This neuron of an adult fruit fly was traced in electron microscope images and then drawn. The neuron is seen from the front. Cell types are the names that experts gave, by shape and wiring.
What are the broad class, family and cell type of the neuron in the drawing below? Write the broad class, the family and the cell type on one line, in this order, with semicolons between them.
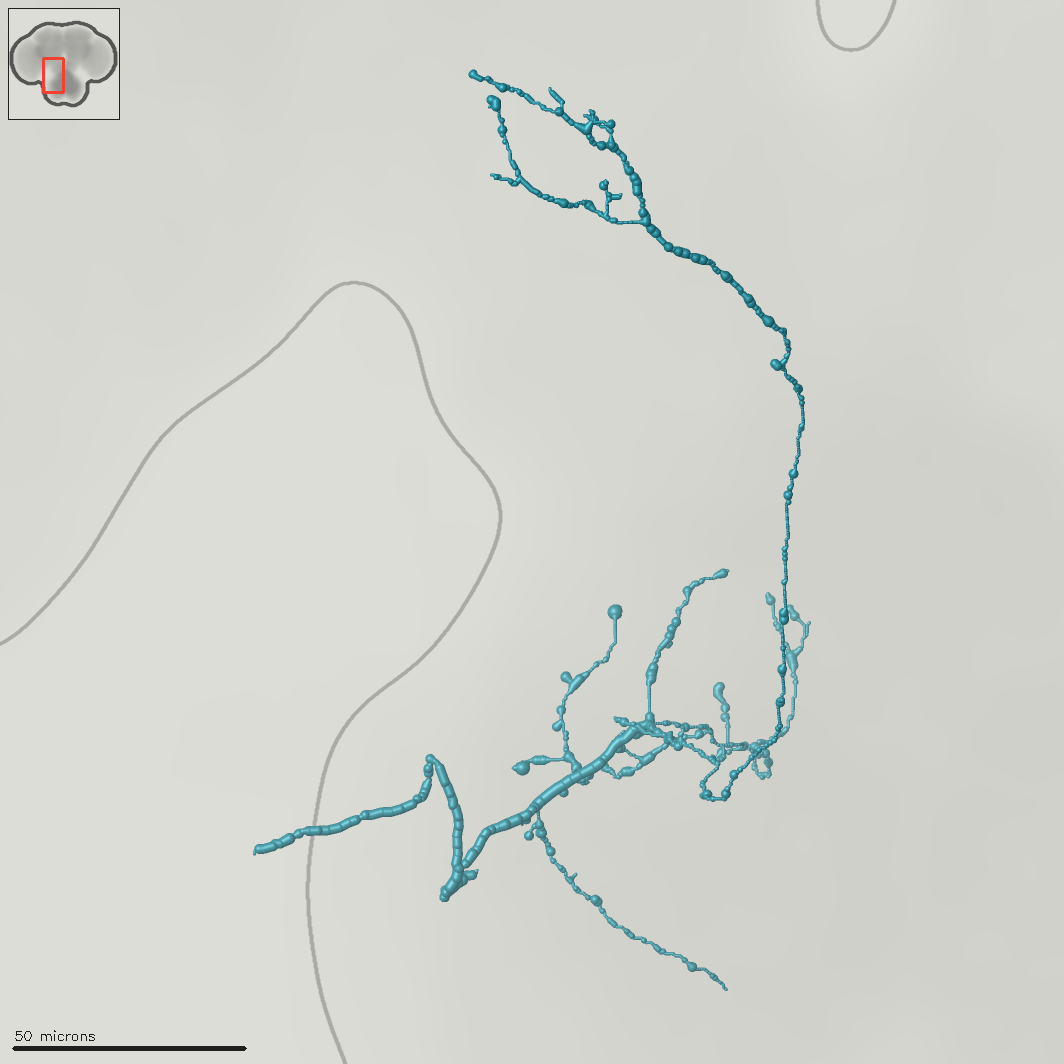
sensory neuron ascending to the brain; class mechanosensory proprioceptive; SApp04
